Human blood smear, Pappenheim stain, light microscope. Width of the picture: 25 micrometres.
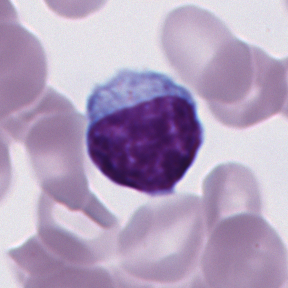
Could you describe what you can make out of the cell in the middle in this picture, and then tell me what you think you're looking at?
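Have a look at the nucleus: roughly round, no indentation, no lobes, and there are no nucleoli to be seen in it. The cytoplasm has no clear vacuoles, though its upper border is slightly uneven rather than perfectly smooth. So that's a typical lymphocyte.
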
